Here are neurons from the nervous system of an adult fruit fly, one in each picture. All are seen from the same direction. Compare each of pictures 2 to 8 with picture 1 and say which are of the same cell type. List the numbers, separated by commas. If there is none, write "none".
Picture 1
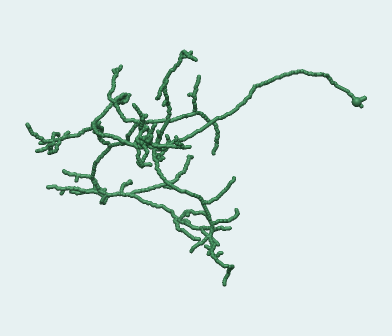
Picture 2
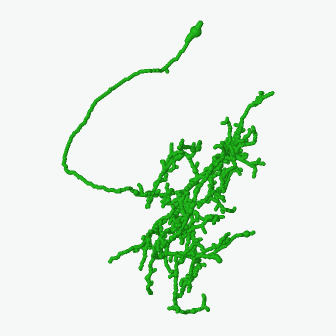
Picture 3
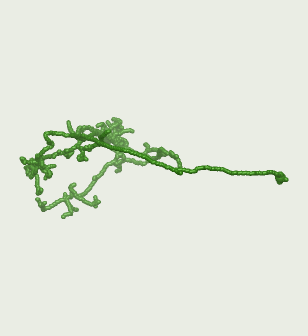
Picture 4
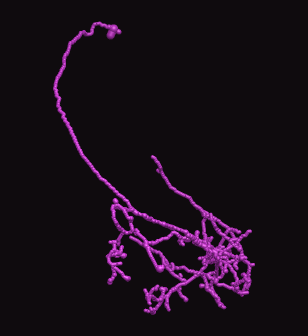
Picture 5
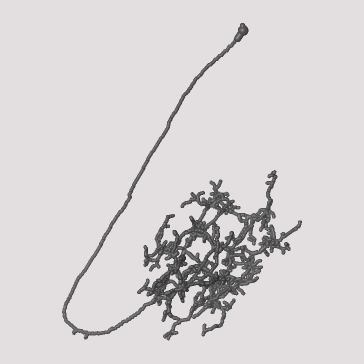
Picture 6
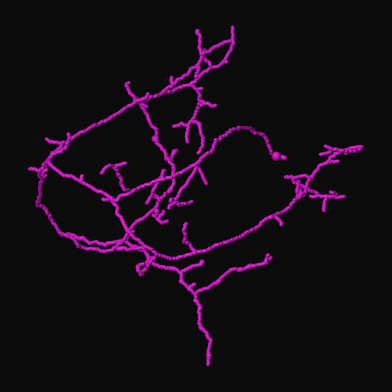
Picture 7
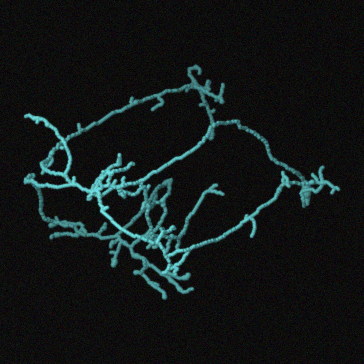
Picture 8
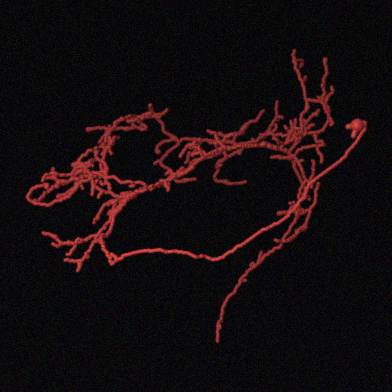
6, 7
